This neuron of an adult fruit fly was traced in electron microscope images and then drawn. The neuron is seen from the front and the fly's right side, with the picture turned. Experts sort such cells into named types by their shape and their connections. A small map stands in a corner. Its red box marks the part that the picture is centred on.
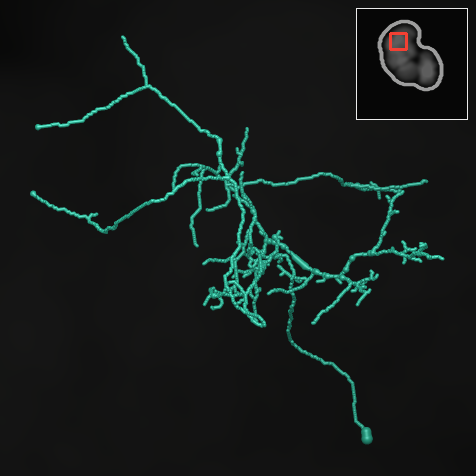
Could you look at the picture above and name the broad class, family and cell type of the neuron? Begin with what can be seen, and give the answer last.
The cell body is at the lower right of the picture. Dozens of branch ends can be seen. Its broad class is central-brain intrinsic neuron. The family is hemilineage VLPl&p2_posterior. The cell type is CB3089.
